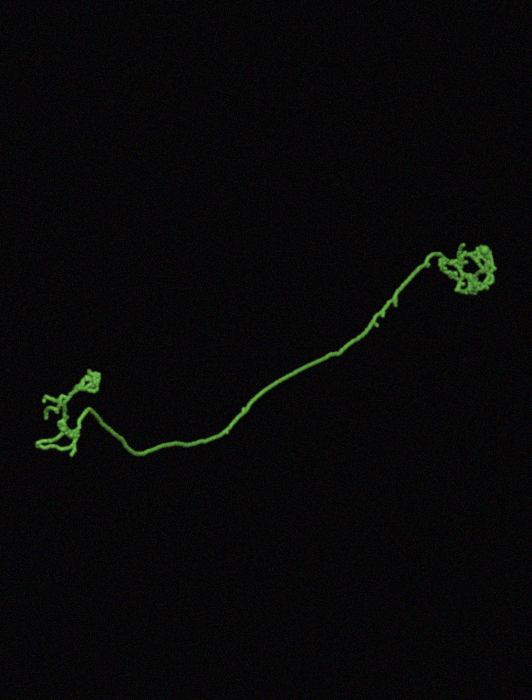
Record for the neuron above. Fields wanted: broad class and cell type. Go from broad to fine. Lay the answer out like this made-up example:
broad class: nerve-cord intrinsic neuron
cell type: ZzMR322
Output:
broad class: ascending neuron
cell type: ANXXX410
